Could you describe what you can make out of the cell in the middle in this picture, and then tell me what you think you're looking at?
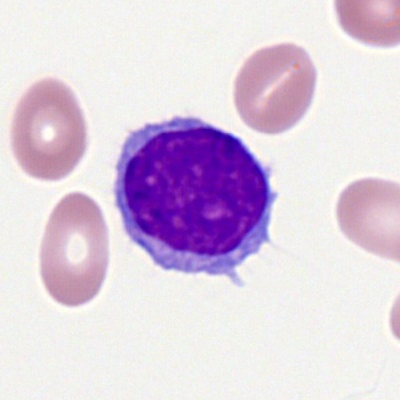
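A narrow rim of pale blue cytoplasm surrounds the nucleus. The cytoplasm contains neither granules nor vacuoles. Fine hair-like projections extend from the surface, most noticeably at the lower right. The cell is a lymphocyte.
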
